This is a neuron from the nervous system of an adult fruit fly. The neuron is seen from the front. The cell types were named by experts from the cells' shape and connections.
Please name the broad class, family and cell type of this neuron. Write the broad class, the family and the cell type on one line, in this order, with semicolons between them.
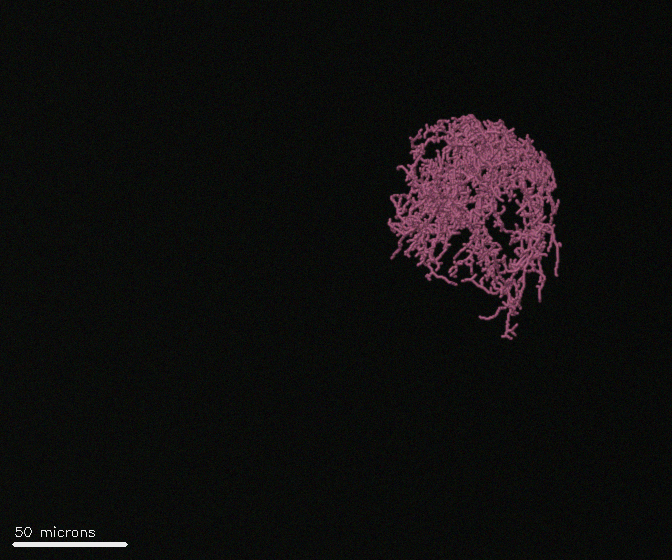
nerve-cord intrinsic neuron; hemilineage 21A; IN21A001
